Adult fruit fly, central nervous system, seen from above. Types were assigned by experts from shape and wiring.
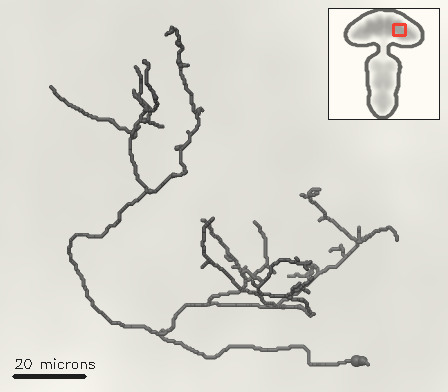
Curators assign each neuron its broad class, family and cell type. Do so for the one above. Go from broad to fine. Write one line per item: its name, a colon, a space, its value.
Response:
broad class: central-brain intrinsic neuron
family: hemilineage LHp3
cell type: LHPV5h4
